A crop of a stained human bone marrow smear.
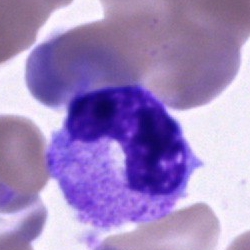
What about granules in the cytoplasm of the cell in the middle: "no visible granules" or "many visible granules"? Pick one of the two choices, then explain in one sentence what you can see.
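Many visible granules. Fine purple granules are scattered throughout the cytoplasm.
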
